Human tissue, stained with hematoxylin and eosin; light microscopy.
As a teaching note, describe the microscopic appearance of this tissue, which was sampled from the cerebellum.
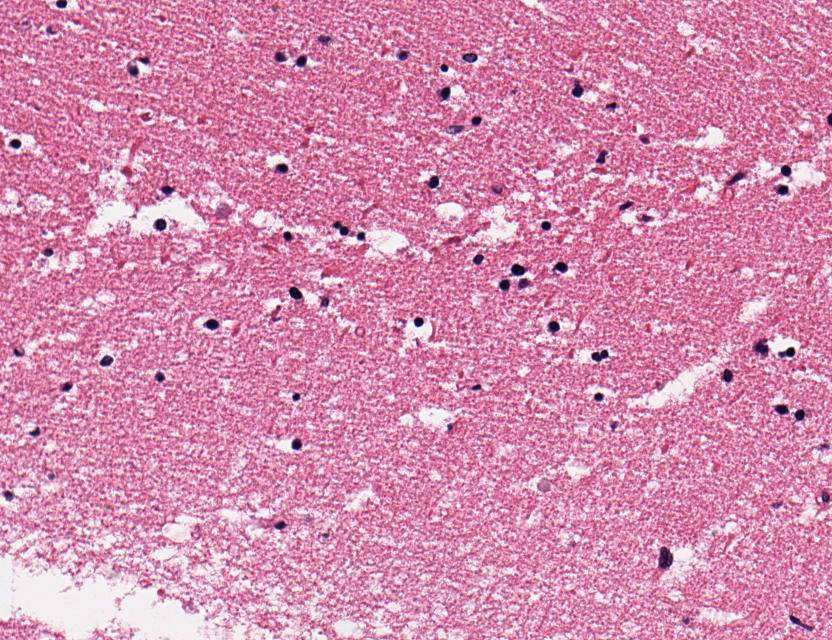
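It's all one finely fibrillary, evenly pink matrix across the field, with no epithelium, no glands and no other organised units. Scattered through it, singly and sparsely, are small round nuclei that stain densely dark and show no nucleoli, with wide stretches of matrix between them. Large cells with abundant cytoplasm and large vesicular nuclei don't turn up anywhere.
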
